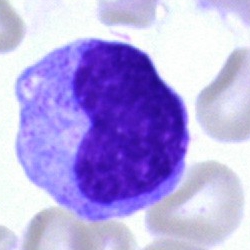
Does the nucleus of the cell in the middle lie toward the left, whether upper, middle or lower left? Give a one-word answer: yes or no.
No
